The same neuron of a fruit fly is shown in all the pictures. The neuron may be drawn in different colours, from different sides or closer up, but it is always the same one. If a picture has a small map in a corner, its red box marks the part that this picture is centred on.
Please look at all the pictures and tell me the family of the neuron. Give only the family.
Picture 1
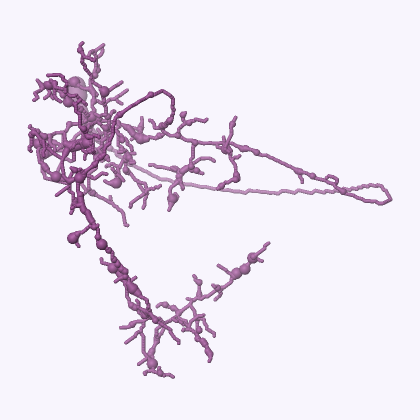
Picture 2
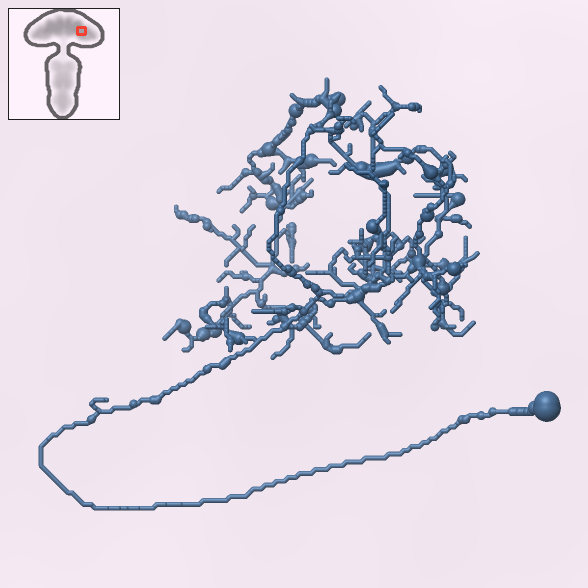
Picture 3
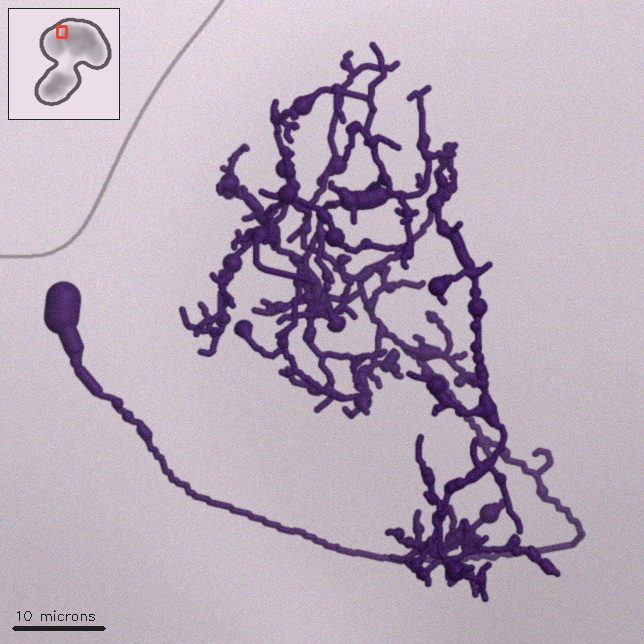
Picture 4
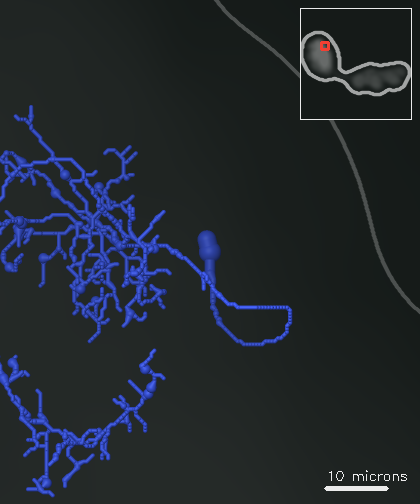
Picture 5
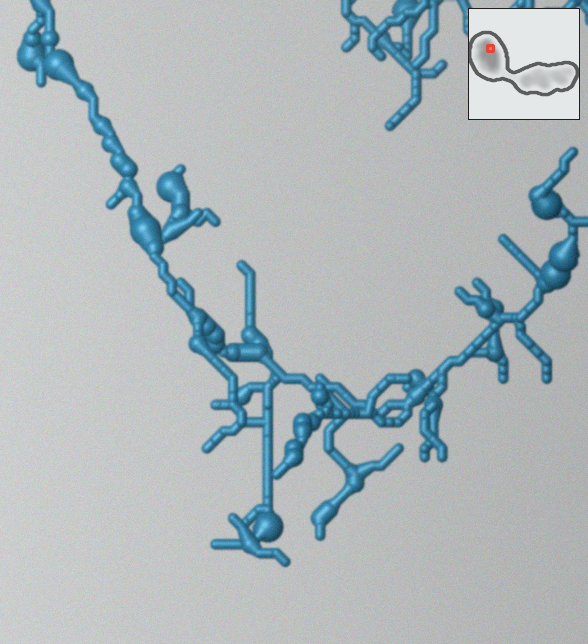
hemilineage LHp1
